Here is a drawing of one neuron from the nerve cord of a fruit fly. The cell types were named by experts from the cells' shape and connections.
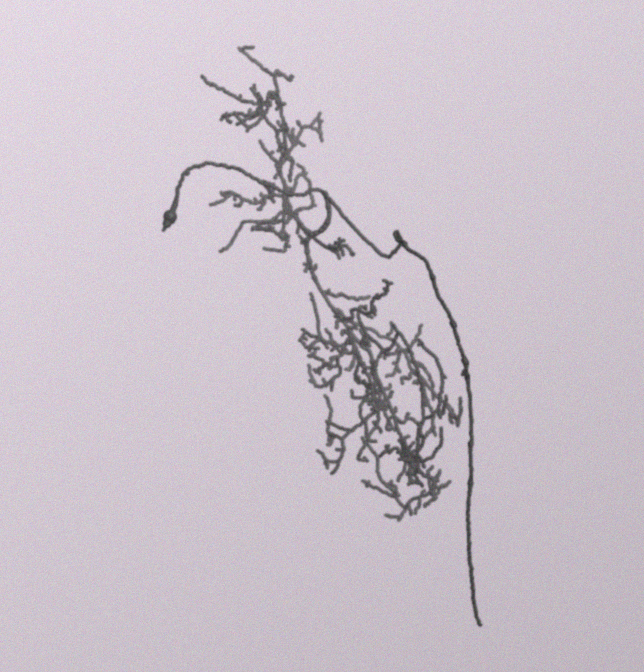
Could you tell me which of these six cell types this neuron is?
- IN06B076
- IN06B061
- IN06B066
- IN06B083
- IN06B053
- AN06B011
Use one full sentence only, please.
The cell type AN06B011 includes this neuron.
